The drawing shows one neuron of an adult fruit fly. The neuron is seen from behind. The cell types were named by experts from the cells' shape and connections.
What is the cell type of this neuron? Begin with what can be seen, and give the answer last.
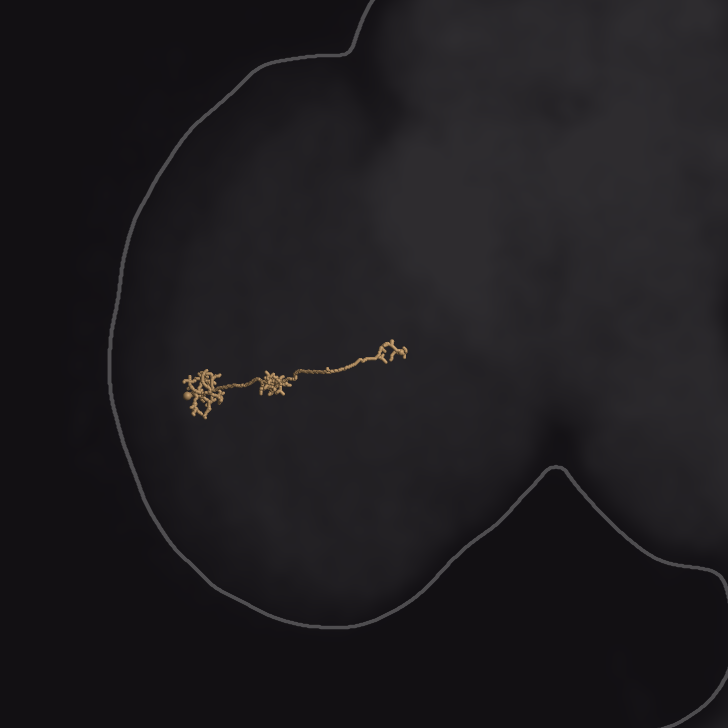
The cell body can be seen on the left of the picture. In this view it is more than twice as wide as it is tall. It is an optic-lobe intrinsic neuron. The cell type is Tm6.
